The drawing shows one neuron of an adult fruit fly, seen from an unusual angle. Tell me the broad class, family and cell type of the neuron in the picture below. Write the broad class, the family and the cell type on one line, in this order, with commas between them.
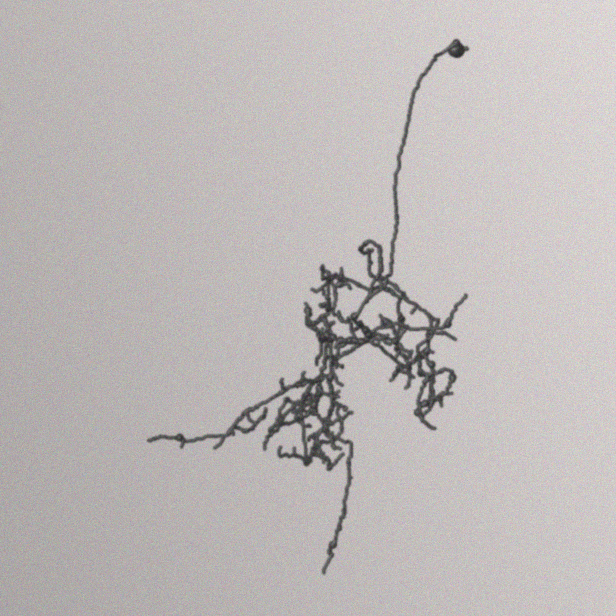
central-brain intrinsic neuron, hemilineage DM5_ventral, CB3953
